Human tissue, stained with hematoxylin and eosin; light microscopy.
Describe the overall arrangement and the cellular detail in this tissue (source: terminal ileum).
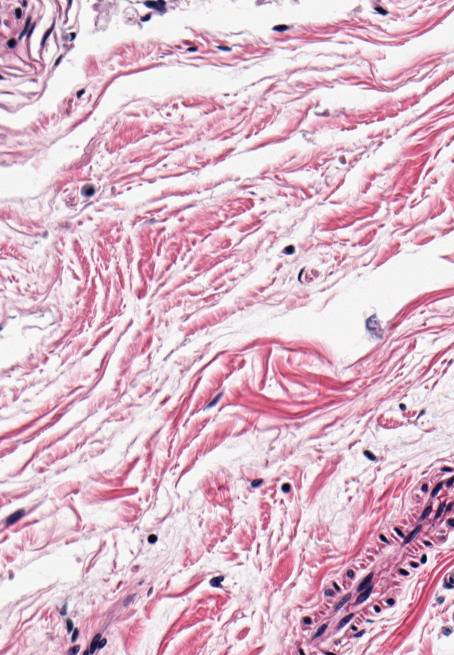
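The field's full of wavy pink collagen bundles, most of them running diagonally from lower left up to upper right. Small dark nuclei are sparse, scattered one by one among them. Down in the lower right corner there's a cluster of elongated dark nuclei, and you won't find epithelium anywhere.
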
